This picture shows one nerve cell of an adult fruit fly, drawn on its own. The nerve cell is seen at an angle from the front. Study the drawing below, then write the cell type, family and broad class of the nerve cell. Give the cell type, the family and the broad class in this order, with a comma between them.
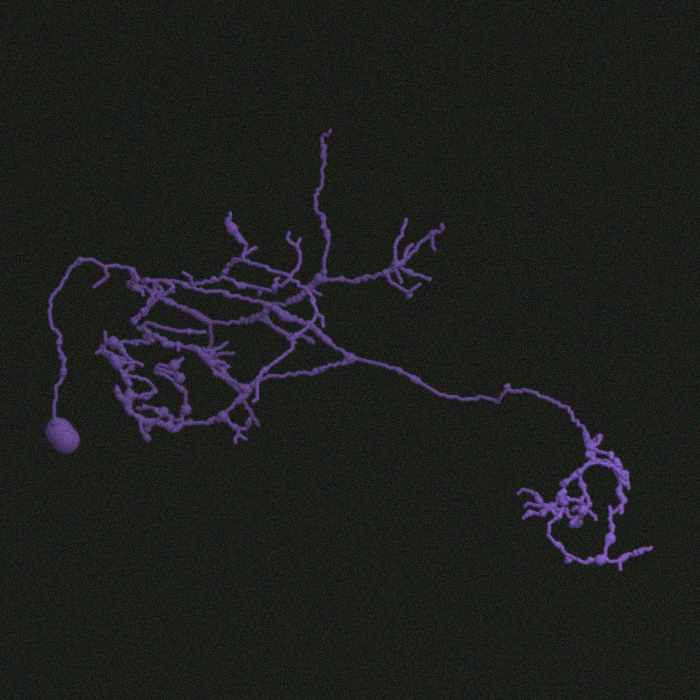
PAM12, class DAN, central-brain intrinsic neuron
